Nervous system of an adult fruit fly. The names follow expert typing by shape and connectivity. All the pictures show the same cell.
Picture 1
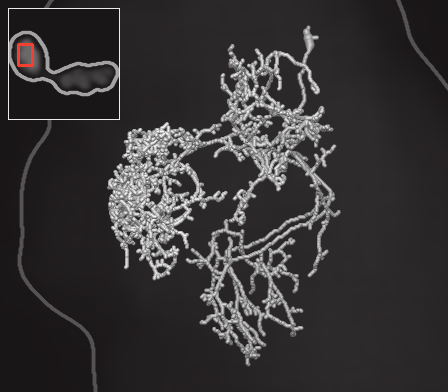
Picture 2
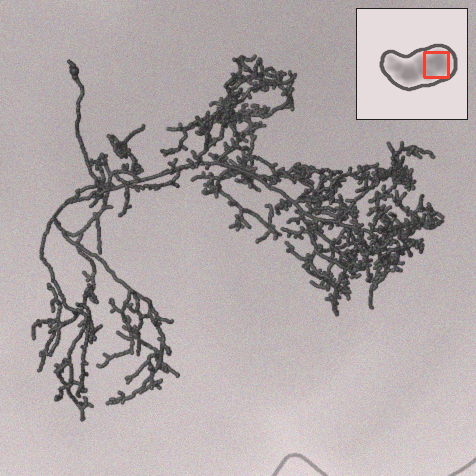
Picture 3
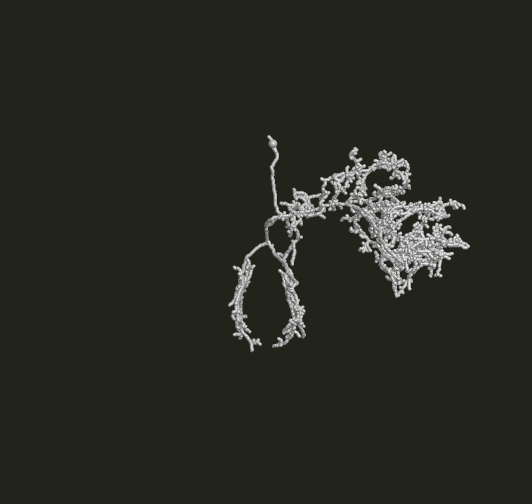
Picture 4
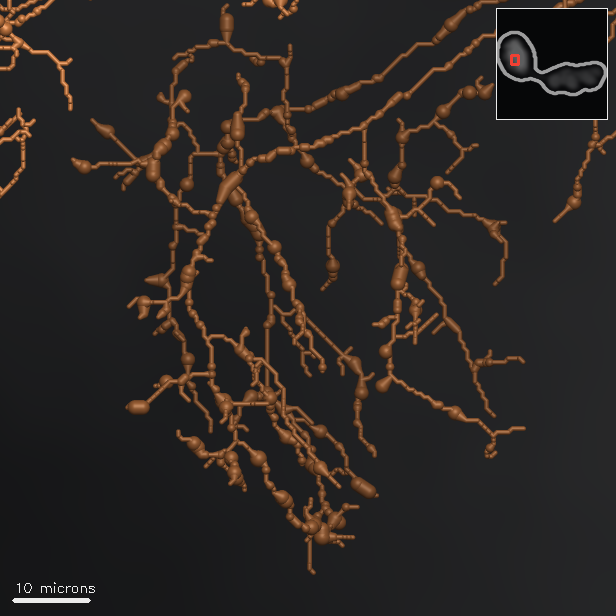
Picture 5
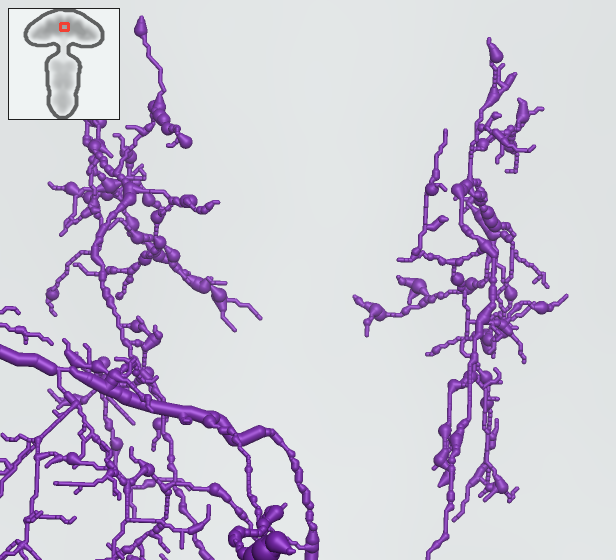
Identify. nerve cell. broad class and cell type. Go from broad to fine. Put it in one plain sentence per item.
A central-brain intrinsic neuron, type CL212.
